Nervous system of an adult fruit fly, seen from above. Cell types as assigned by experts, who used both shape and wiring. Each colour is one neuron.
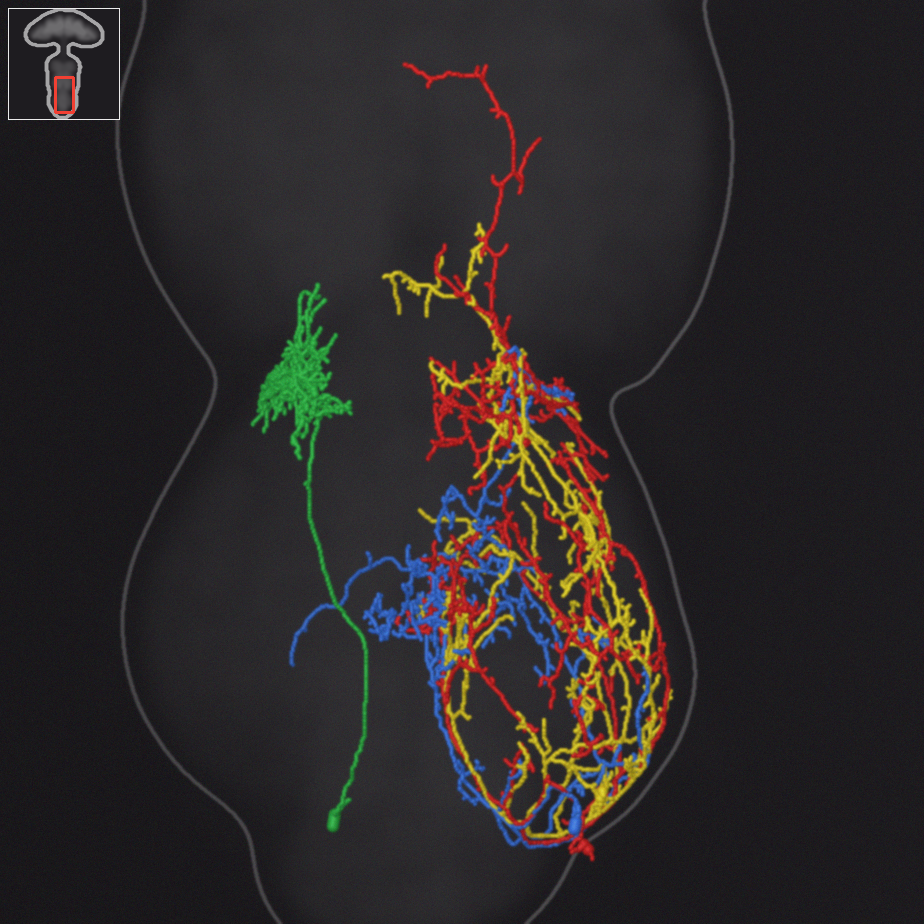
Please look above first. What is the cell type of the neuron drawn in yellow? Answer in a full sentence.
The cell type is IN19A047.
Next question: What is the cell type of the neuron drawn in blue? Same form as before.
The cell type is IN19A057.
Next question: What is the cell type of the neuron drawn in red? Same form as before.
The cell type is IN19A049.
